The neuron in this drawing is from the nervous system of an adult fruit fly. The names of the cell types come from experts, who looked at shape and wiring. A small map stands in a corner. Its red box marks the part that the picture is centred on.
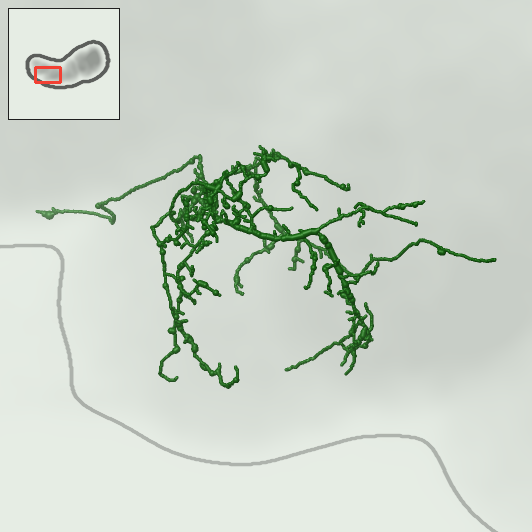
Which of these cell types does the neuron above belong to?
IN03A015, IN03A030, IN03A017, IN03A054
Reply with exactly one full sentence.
The neuron belongs to cell type IN03A030.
